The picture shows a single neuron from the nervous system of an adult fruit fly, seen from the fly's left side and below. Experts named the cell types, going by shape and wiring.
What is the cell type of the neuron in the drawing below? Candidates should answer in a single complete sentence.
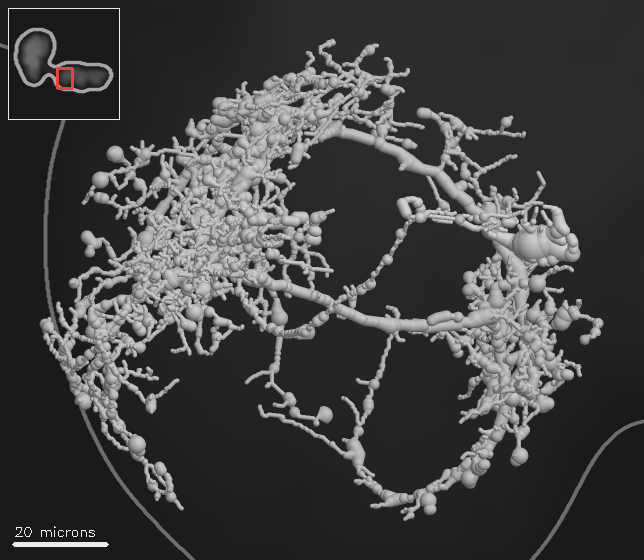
For this neuron, the cell type is IN13B001.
